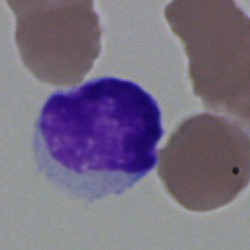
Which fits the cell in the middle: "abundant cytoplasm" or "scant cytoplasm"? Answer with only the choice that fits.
Scant cytoplasm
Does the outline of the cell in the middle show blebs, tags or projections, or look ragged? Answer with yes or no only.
Yes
